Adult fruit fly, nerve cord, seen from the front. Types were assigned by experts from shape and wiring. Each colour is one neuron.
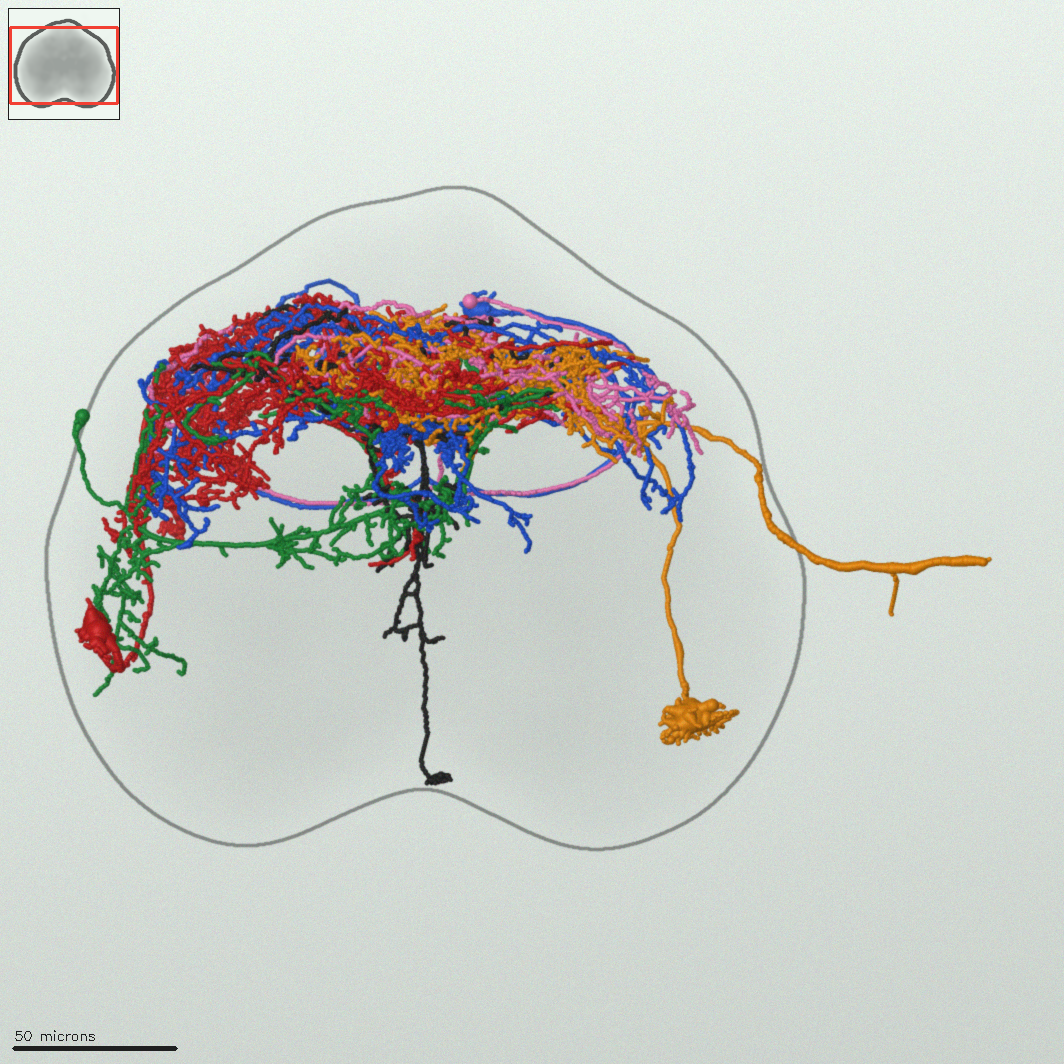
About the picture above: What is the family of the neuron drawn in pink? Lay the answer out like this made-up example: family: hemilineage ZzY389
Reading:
family: hemilineage 19B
